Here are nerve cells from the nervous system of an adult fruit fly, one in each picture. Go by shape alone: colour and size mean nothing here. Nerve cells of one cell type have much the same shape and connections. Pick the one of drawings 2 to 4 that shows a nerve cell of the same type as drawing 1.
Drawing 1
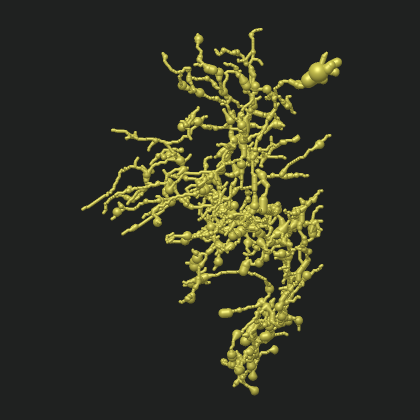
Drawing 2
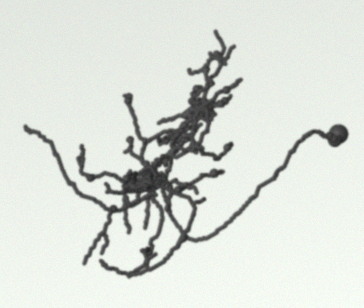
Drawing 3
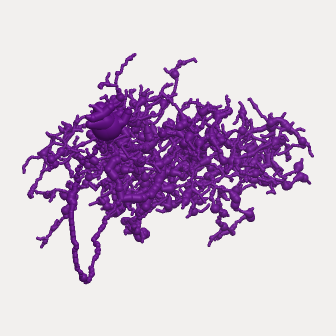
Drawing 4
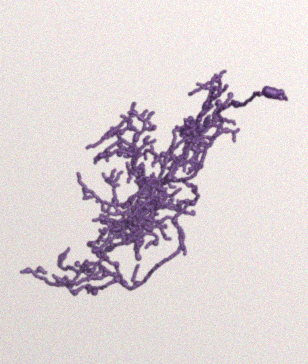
Drawing 4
